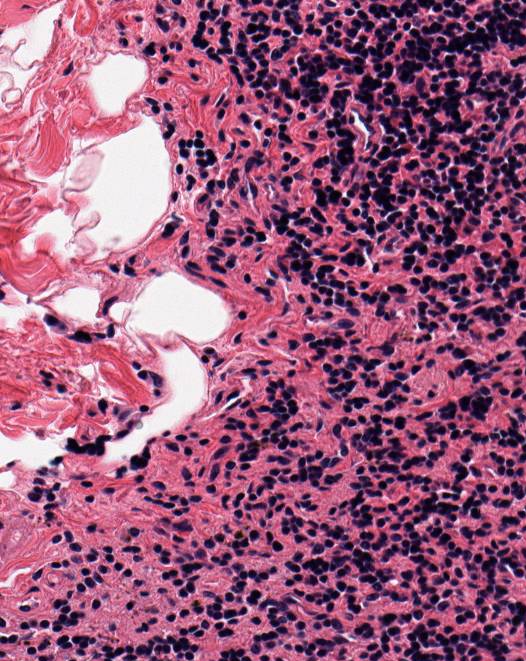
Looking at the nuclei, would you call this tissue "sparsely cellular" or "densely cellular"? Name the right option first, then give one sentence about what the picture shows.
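Densely cellular. A dense sheet of small dark round nuclei fills the right and lower parts of the field.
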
